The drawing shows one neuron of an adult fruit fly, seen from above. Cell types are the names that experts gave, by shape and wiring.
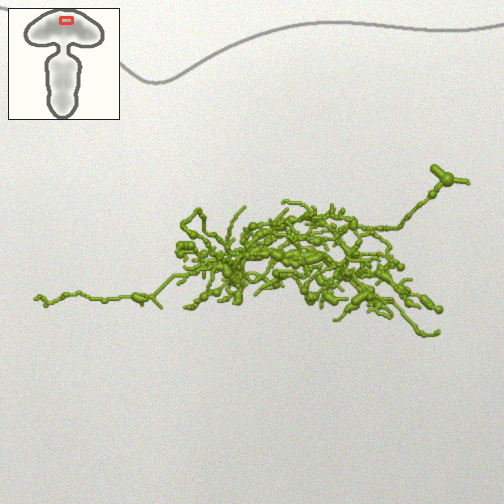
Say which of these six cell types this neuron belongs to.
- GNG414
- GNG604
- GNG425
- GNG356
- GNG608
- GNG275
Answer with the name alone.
GNG608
